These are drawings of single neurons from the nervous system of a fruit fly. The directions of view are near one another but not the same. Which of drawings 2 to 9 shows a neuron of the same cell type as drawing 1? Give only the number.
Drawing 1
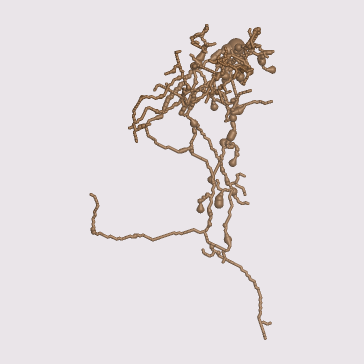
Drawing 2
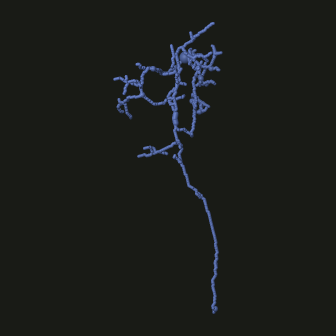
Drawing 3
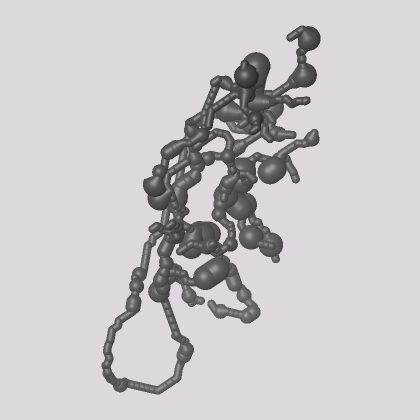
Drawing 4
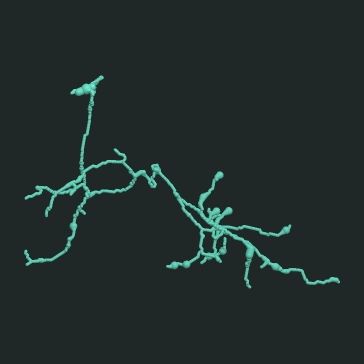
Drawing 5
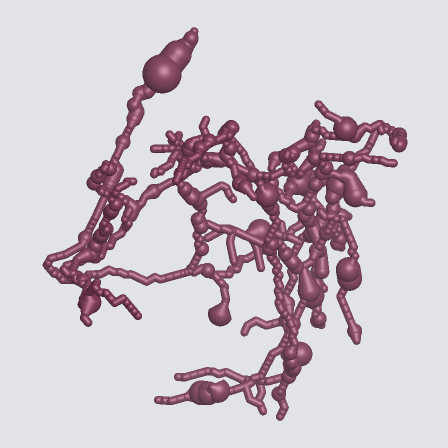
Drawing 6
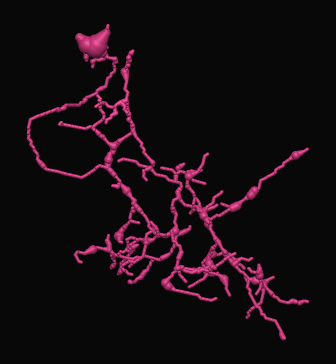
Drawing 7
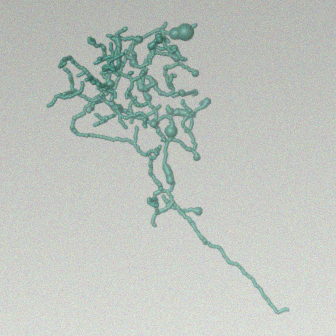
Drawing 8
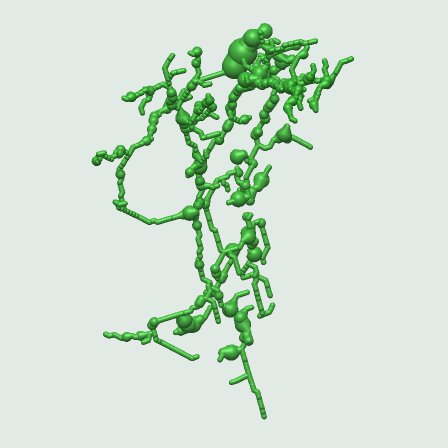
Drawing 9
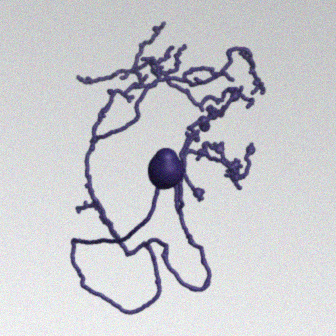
8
